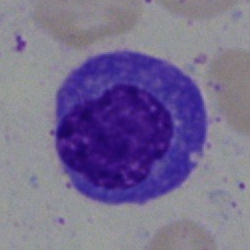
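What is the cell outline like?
Smooth and roughly round.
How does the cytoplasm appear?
Plentiful and deep blue, with a paler area beside the nucleus on its right and no distinct granules.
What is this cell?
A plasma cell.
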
